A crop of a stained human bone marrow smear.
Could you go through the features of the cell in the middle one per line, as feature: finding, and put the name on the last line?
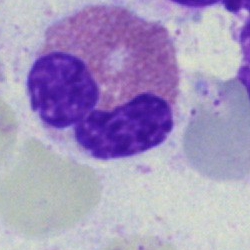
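Lobes: down in the lower half, cytoplasm sitting above them
Nucleoli: none in either lobe
Granules: fine pink-red, filling the cytoplasm
Shape: roughly round
Cell: eosinophil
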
